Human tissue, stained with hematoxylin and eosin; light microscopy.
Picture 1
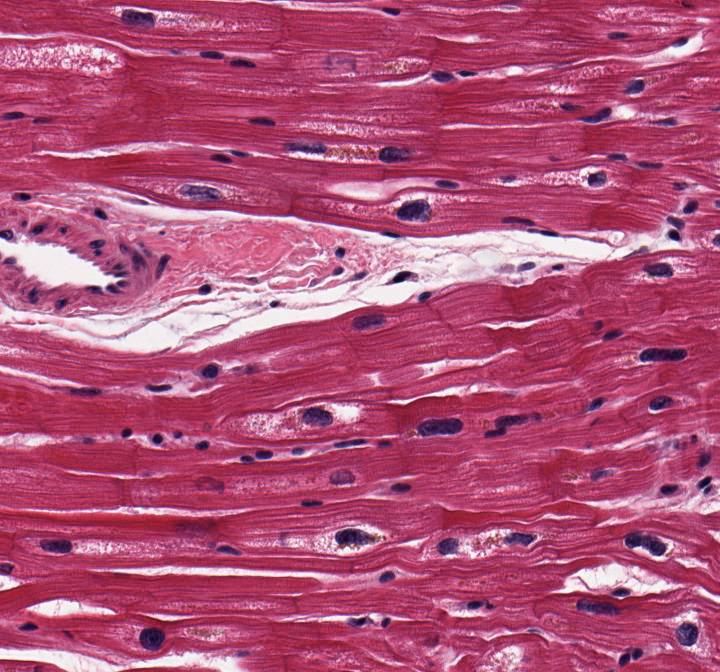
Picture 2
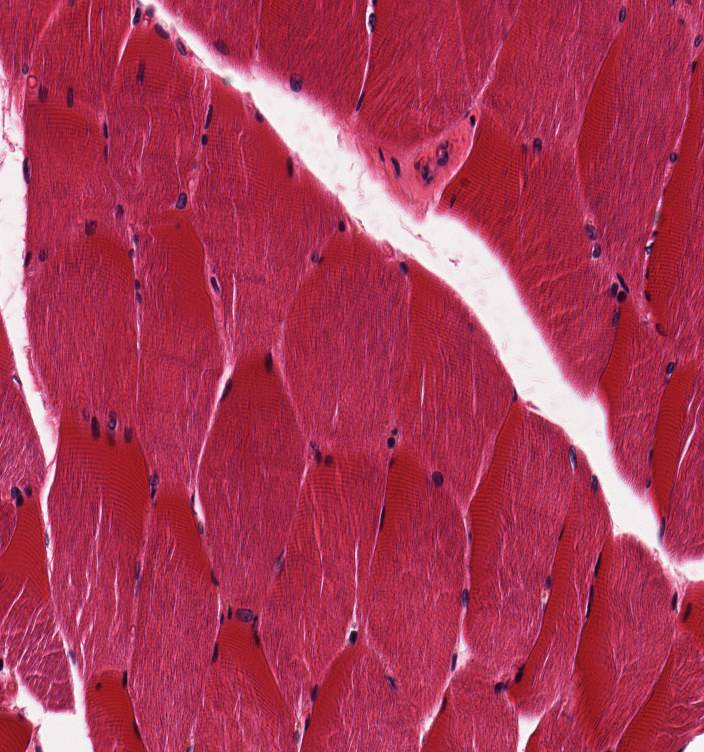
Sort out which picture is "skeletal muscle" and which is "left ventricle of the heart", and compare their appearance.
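Let's start with the names: picture 1 is the left ventricle of the heart, and picture 2 is skeletal muscle. In picture 1 the pink muscle fibres run roughly horizontally across the whole field, from left to right, with fine cross-striations along their length. Notice that they branch and join neighbouring fibres instead of running as separate parallel cylinders. Look too at the nuclei: they are central, and pale zones at their poles contain fine golden-brown granules. Now turn to picture 2, where the small, dark, oval to elongated nuclei lie at the edges of the fibres rather than in their centres.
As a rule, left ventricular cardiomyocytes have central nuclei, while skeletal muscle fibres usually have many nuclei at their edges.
The fibre cytoplasm in picture 2 stains a uniform deep pinkish-red, and only thin strands of connective tissue separate neighbouring fibres.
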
